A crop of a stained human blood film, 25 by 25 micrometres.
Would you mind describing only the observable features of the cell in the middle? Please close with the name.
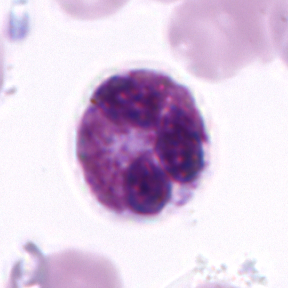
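The nucleus is divided into at least three separate lobes, which lie around the rim of the cell and leave a paler centre. Its chromatin is dark purple and coarsely clumped. Fine reddish-pink dots are scattered over the cell, which measures about 12 micrometres across. This is an eosinophil.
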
